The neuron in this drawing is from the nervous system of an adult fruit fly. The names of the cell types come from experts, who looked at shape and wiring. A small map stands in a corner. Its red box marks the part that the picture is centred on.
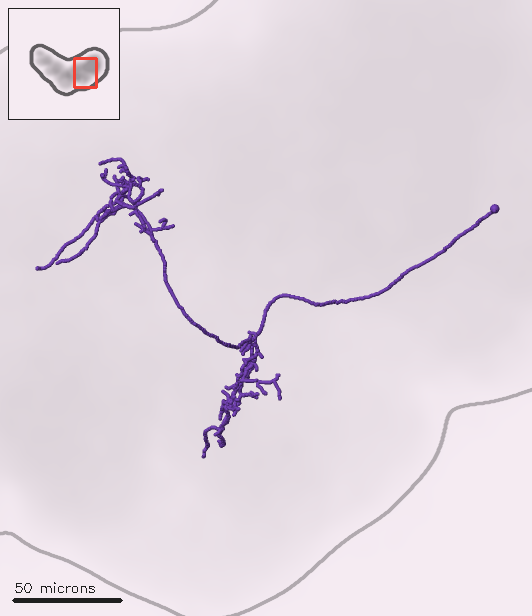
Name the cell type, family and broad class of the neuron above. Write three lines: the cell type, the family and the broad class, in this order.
mAL_m3c
hemilineage CREa1_ventral
central-brain intrinsic neuron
